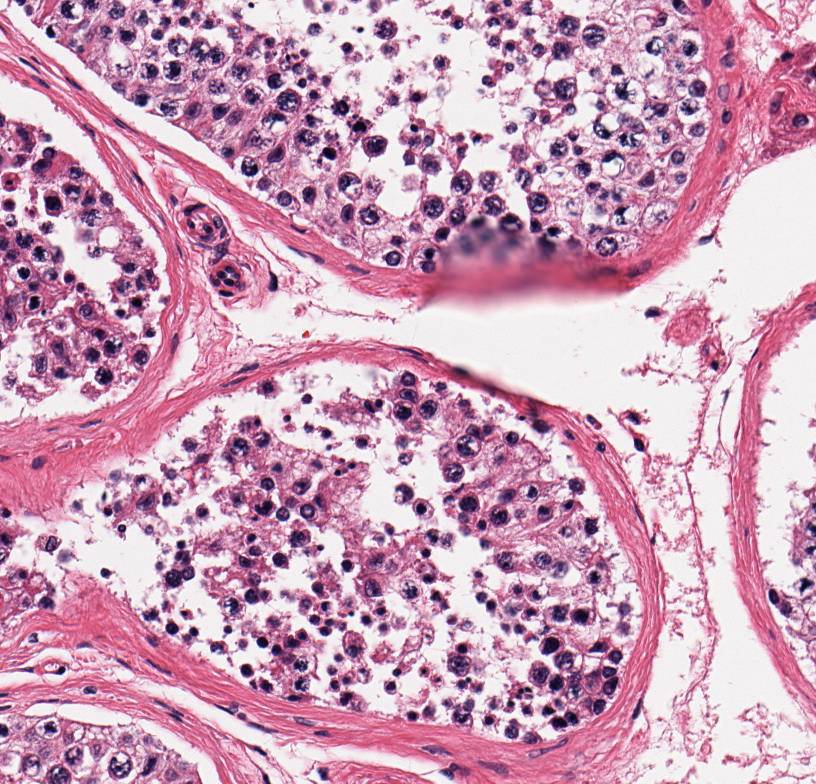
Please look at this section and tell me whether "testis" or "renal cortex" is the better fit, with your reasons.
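Testis. Rounded tubule cross-sections, largest in the lower middle. Each has a thick, pink, layered fibrous wall with flattened, elongated nuclei. Contents: many layers of round-nucleated cells, not a single layer, including large cells with coarse clumped chromatin and small cells with very dark round nuclei.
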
